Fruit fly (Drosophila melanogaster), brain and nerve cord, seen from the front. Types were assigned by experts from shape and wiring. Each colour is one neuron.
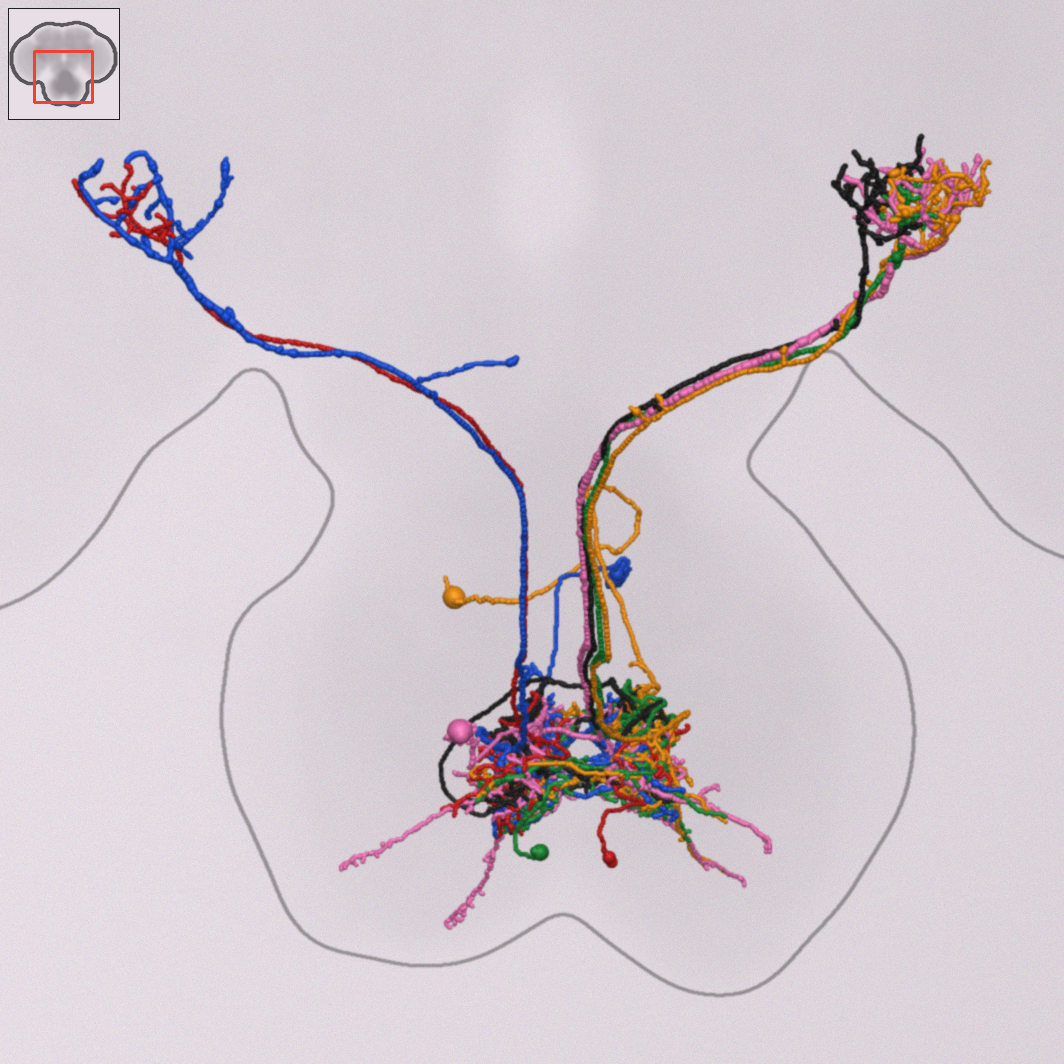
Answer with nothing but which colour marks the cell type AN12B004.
blue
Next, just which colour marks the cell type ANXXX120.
orange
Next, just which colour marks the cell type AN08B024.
black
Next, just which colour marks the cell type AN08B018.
pink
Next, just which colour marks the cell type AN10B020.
green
